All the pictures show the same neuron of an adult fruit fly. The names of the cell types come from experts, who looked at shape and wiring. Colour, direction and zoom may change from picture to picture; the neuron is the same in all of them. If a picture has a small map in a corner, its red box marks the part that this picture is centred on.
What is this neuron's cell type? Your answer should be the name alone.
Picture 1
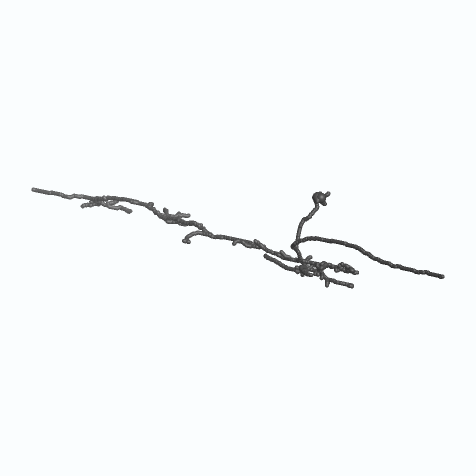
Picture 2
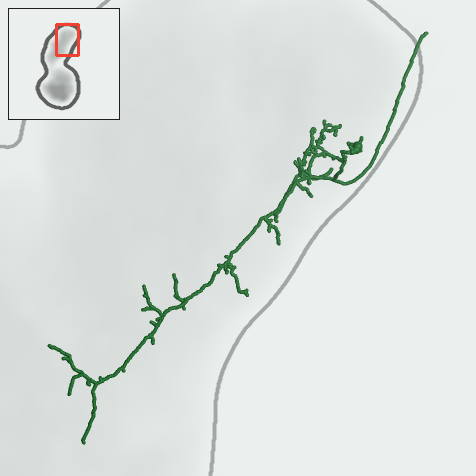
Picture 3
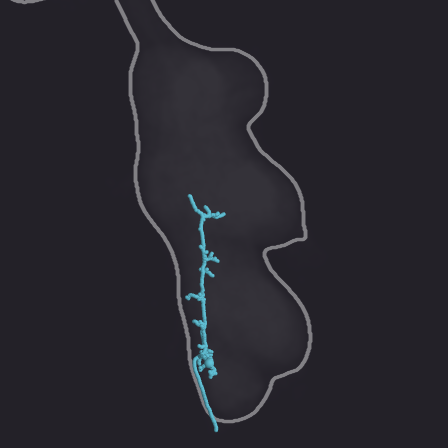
ENXXX226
